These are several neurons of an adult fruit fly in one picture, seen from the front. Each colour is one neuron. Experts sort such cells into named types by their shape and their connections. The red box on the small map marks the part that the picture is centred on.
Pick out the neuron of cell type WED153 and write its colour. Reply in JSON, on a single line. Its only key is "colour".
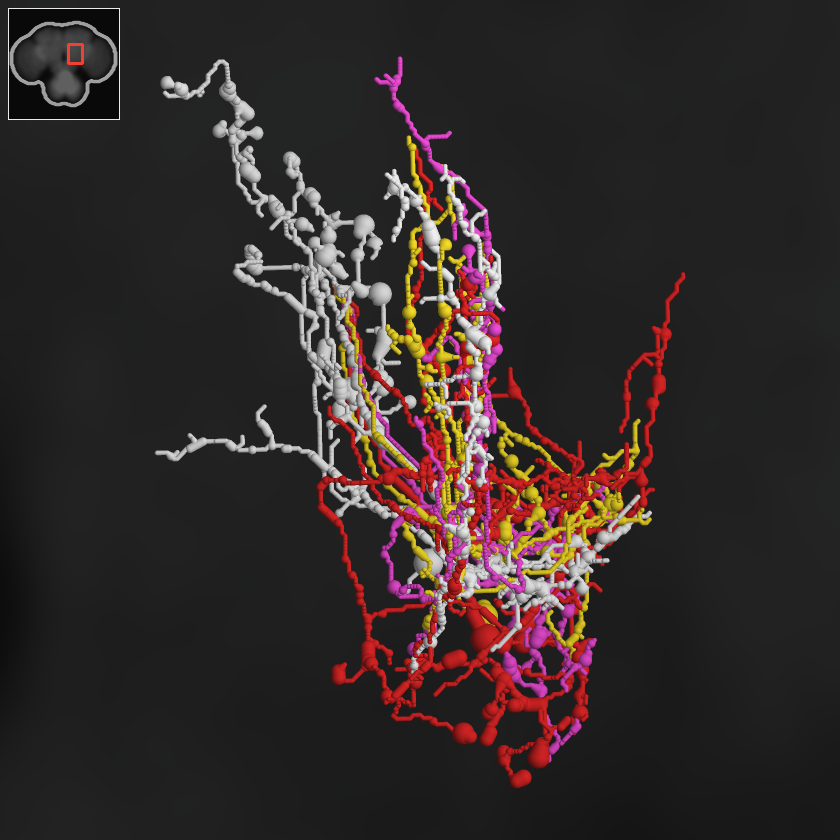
{"colour": "yellow"}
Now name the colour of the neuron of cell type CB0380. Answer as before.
{"colour": "white"}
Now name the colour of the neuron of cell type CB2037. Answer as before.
{"colour": "magenta"}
